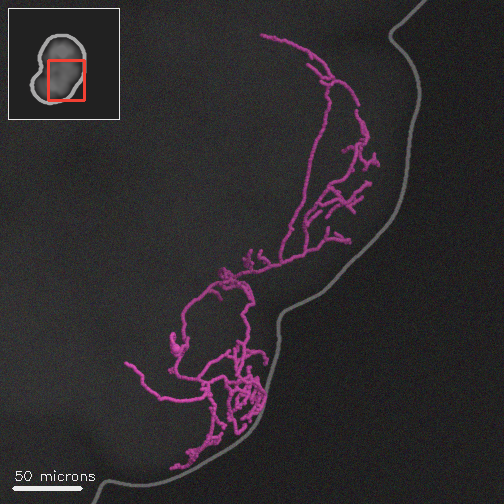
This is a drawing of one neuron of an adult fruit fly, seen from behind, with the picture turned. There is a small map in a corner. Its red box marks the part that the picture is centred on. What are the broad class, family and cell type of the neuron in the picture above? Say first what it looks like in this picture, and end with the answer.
By the scale bar it is about 350 microns tall in this view. In this view it is taller than it is wide. It is a central-brain intrinsic neuron. Its family is hemilineage SMPpv2_dorsal. It is of cell type SLP368.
